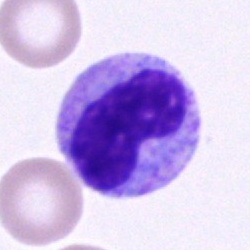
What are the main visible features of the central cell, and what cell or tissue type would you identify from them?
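The edge is smooth and the outline round. The nucleus looks kidney-shaped, notched on its lower right side, and that notch is where the cytoplasm is widest. Scattered through the cytoplasm I can see fine pinkish-lilac granules. So the central cell is a metamyelocyte.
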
